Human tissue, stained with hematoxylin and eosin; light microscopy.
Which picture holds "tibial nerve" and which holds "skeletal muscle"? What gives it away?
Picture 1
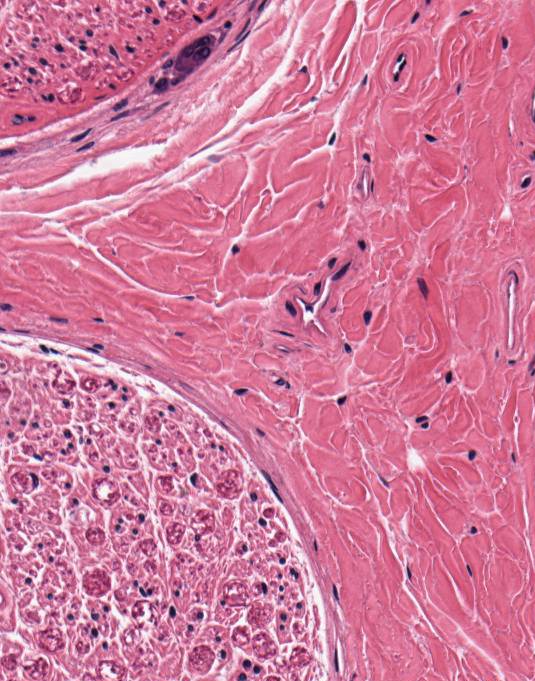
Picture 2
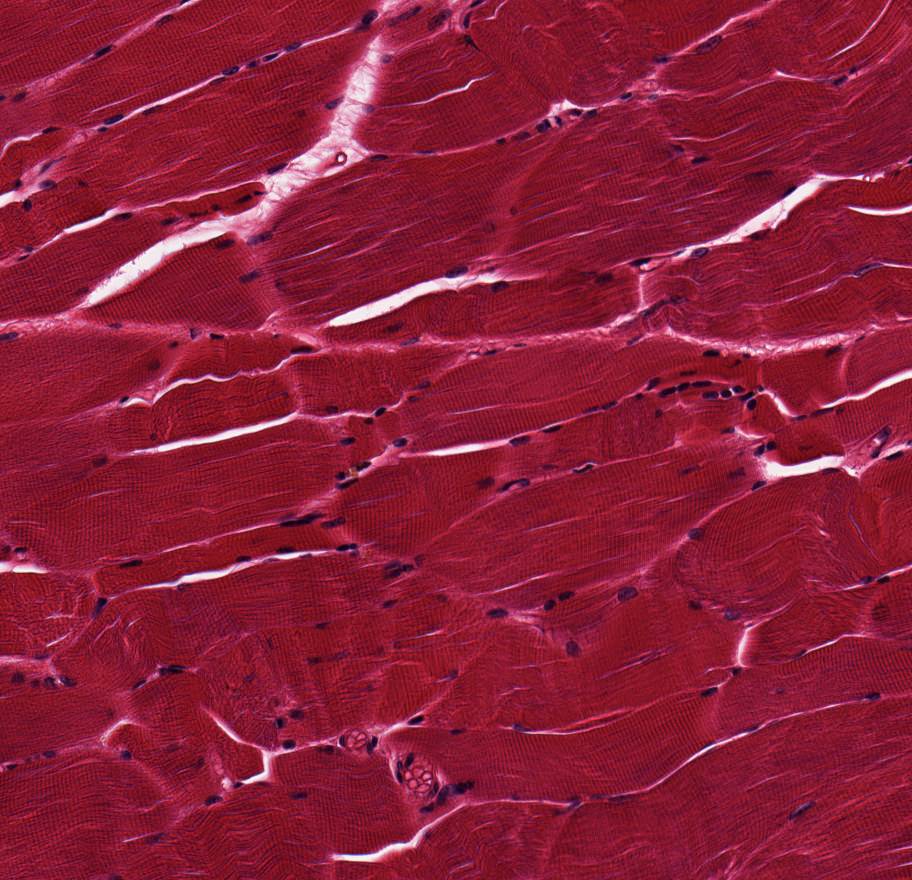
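Tibial nerve in picture 1; skeletal muscle in picture 2. Picture 1: large rounded nerve fascicle at lower left, with part of a second fascicle in the upper left corner. Fibres in the lower-left fascicle are cut across as small round profiles, with small dark nuclei scattered between them. Nuclei in the collagen are small, dark and spindle-shaped. Picture 2: the field is filled with long muscle fibres cut lengthwise, lying side by side. Nuclei are dark, flattened and elongated, at the fibre edges. Cytoplasm is deep, even red. No fat cells seen.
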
